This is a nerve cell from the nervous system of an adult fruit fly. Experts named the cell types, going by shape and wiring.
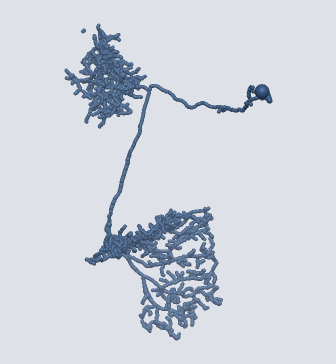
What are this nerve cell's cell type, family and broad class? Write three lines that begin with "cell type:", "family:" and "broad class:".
cell type: FB6A_c
family: hemilineage DL1_dorsal
broad class: central-brain intrinsic neuron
